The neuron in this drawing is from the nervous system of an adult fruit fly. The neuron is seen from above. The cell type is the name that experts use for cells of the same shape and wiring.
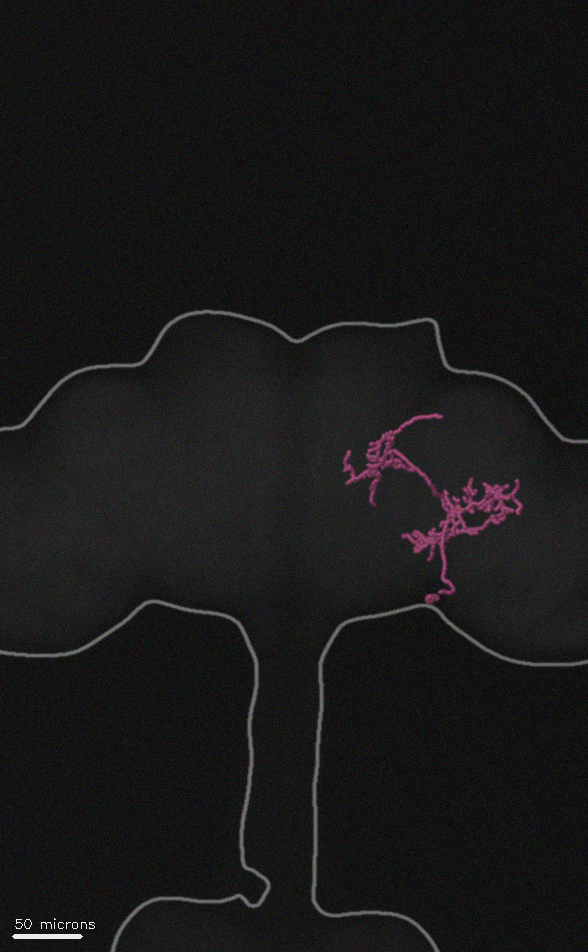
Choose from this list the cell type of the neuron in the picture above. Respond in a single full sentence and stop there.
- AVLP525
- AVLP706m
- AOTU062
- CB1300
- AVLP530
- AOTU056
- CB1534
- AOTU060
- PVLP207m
The cell type held by this neuron is PVLP207m.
